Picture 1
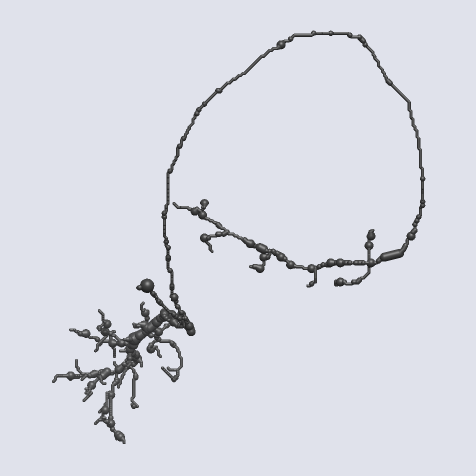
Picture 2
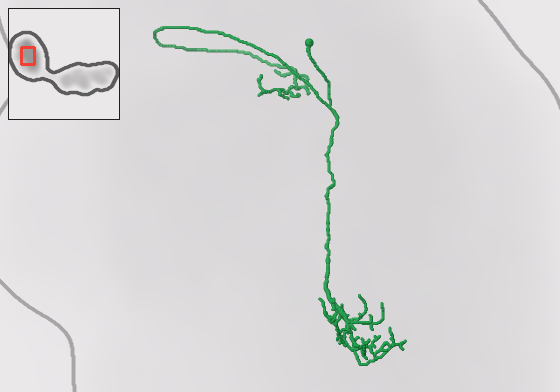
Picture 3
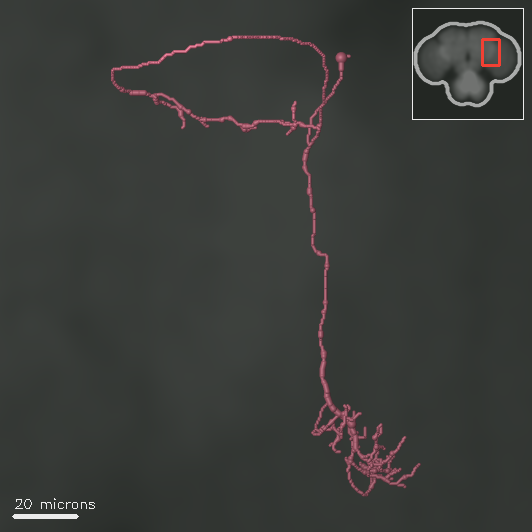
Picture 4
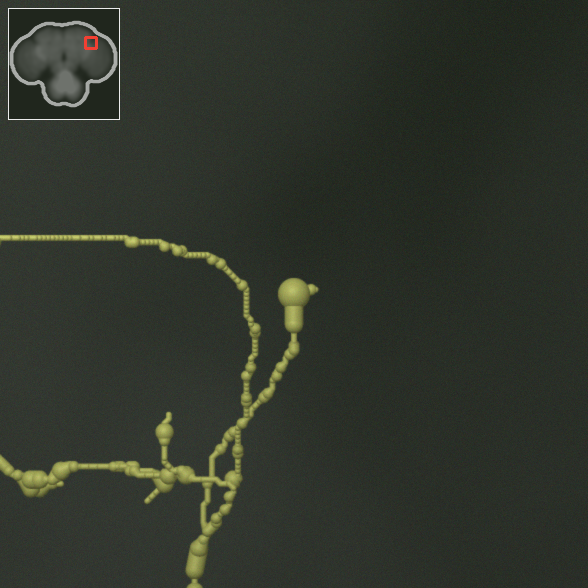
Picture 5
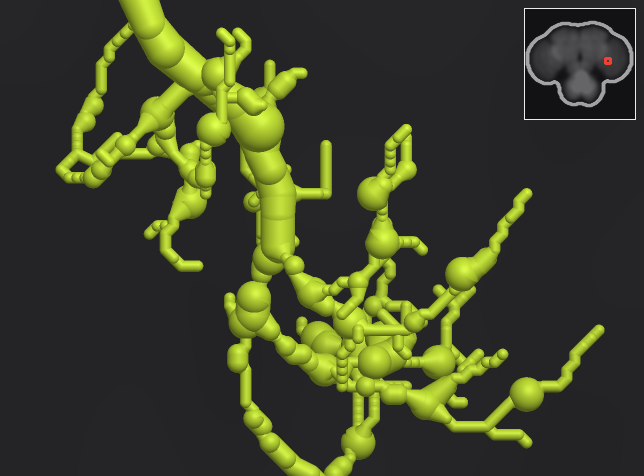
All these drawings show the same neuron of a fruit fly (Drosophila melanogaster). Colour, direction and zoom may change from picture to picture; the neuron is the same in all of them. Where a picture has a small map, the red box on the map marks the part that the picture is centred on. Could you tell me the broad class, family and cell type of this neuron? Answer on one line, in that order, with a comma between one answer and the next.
visual projection neuron, hemilineage VPNd3, LC6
